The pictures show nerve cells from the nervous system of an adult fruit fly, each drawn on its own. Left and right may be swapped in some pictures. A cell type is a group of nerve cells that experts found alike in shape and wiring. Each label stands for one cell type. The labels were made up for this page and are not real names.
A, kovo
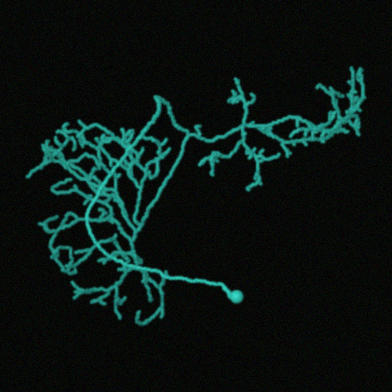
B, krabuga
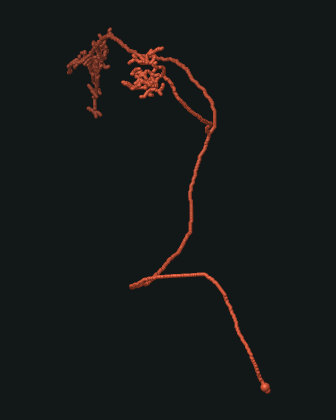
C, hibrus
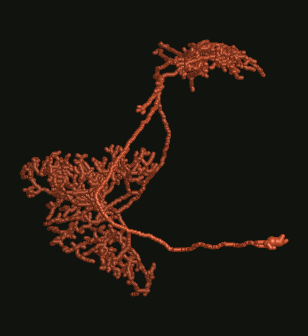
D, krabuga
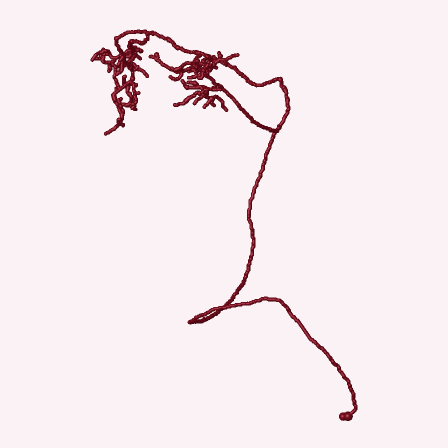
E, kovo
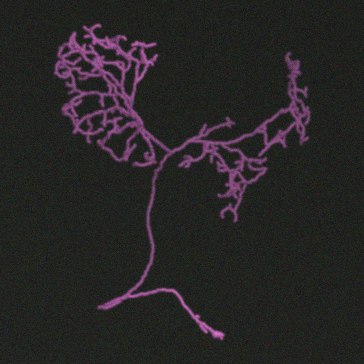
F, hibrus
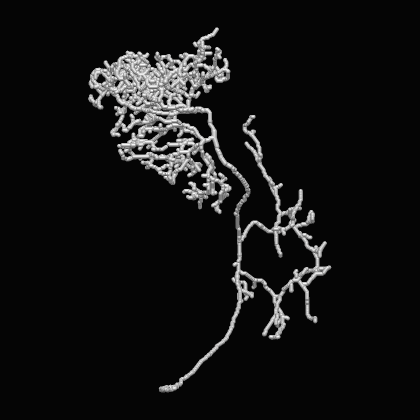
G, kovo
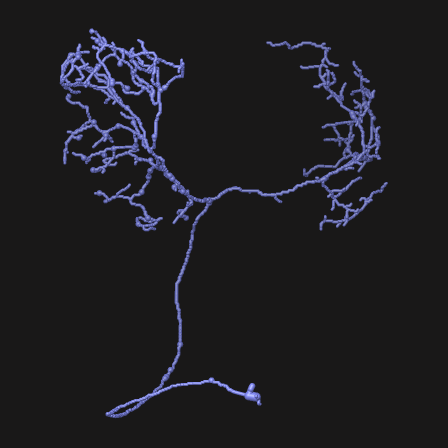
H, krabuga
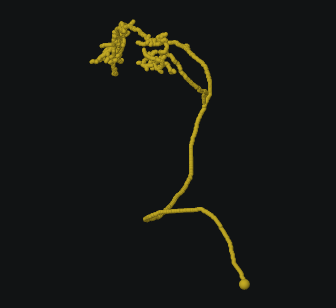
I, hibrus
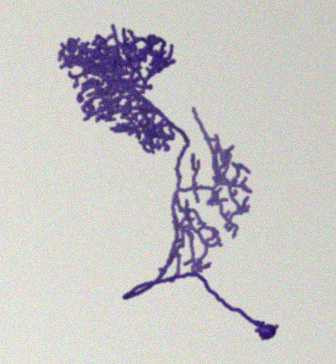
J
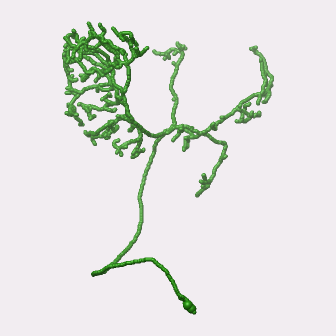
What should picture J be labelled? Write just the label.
kovo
